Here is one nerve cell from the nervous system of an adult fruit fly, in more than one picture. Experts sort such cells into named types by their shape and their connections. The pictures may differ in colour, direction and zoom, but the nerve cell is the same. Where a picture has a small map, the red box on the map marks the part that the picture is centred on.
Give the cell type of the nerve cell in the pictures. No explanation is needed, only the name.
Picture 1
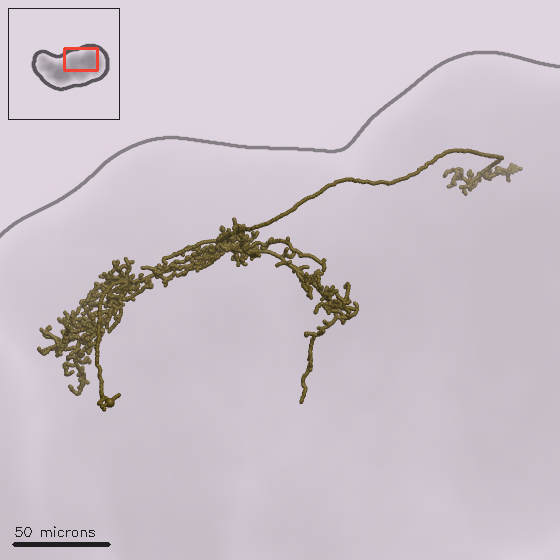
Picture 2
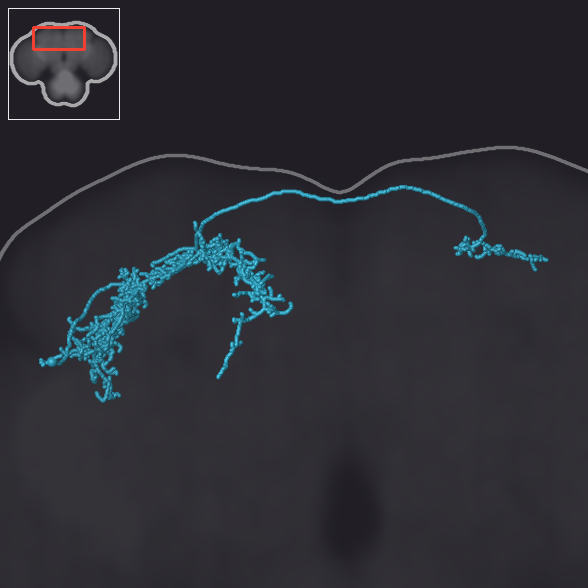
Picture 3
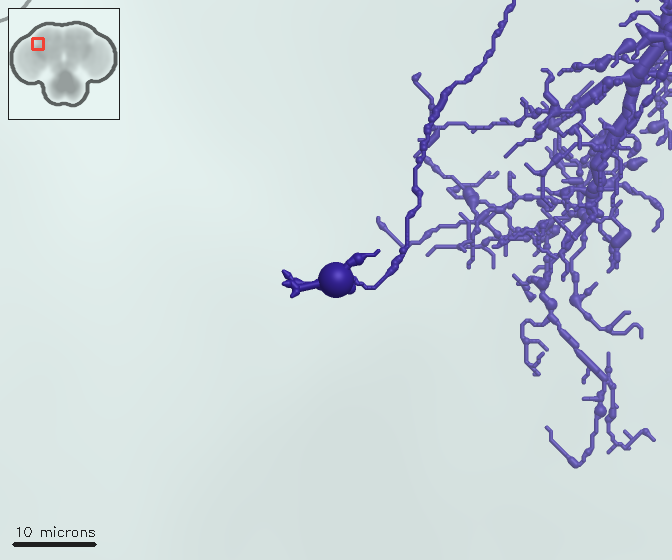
LHAV6g1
